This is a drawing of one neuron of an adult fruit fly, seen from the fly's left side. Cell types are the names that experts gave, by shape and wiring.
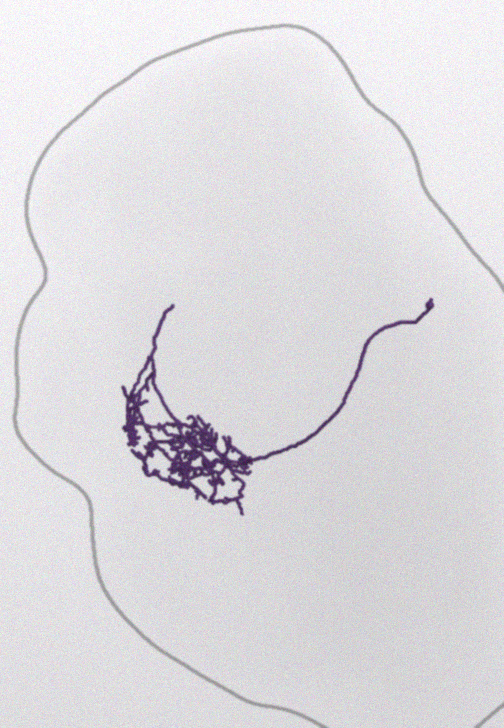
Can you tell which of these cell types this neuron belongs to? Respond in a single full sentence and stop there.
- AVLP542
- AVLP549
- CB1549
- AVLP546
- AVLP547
This neuron falls under the cell type AVLP549.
